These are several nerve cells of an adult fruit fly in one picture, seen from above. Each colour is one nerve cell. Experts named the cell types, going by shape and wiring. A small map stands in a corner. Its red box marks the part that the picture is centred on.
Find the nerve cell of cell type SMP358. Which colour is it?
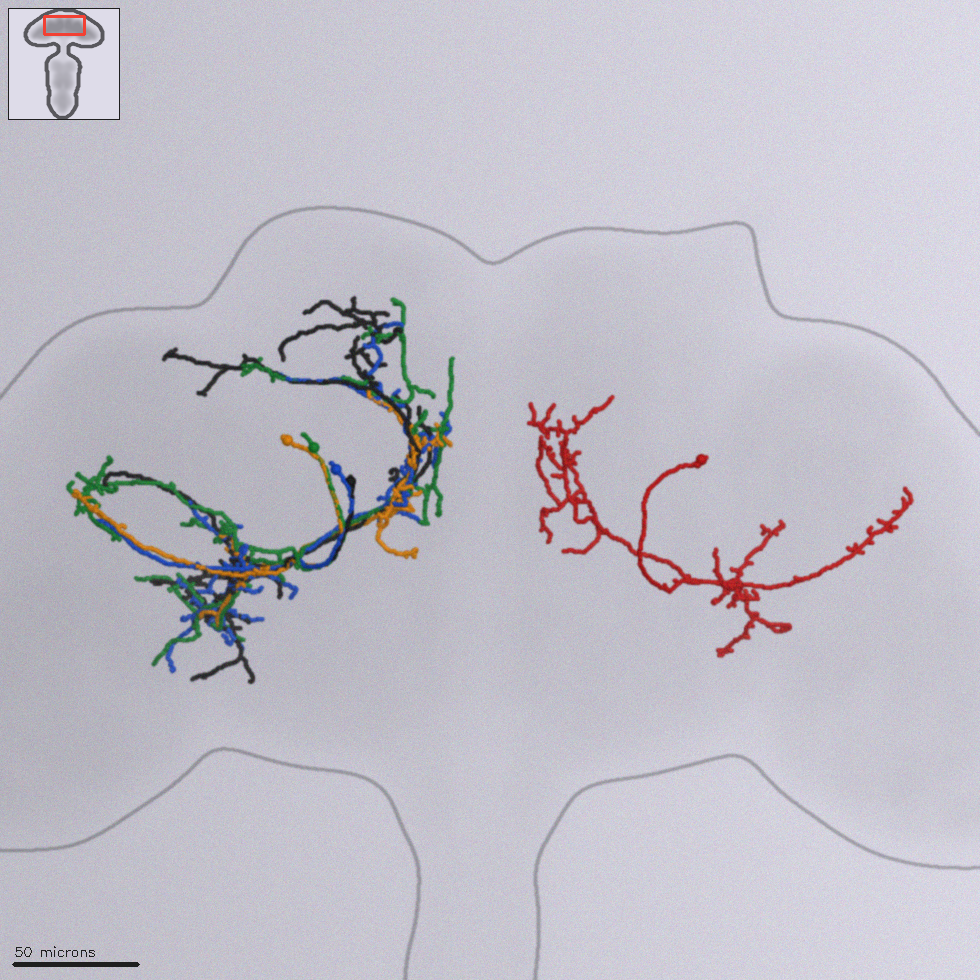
black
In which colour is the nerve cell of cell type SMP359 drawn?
blue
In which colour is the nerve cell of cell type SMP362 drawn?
red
